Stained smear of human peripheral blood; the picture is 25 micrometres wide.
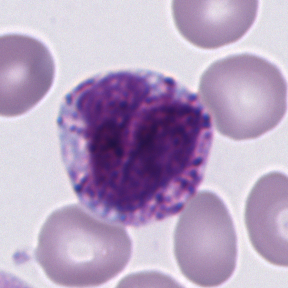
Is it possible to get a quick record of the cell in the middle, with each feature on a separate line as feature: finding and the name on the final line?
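Outline: roughly round, a few slightly flattened edges
Nucleus: fills most of the cell
Nucleoli: none seen
Granules: scattered, dark blue-violet, in cytoplasm and over nucleus
Name: basophil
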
